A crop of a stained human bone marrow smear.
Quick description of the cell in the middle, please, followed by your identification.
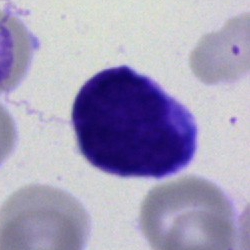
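Almost the whole cell is filled by a dark nucleus, with no distinct rim of cytoplasm around it. Neither nucleoli in the nucleus nor granules in the cell are visible. The cell is a blast.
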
